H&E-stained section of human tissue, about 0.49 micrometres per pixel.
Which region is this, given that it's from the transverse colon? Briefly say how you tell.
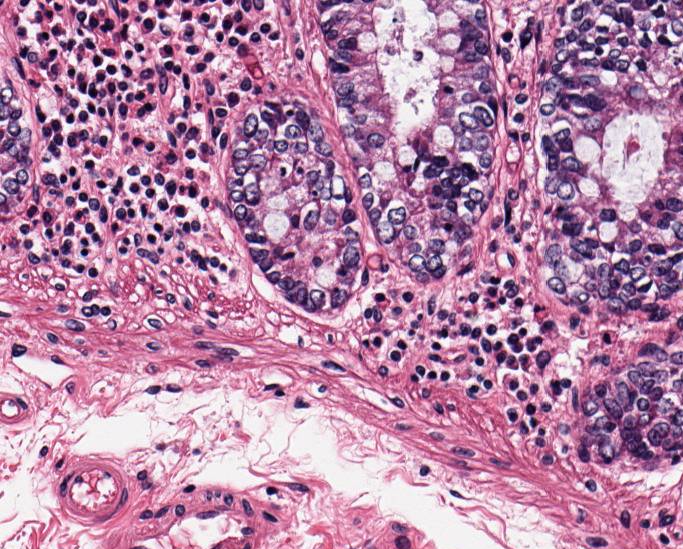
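This is colonic mucosa, I'd say. Glands in densely cellular stroma fill the upper two-thirds, lined by columnar epithelium with scattered goblet cells holding clear, rounded mucin vacuoles.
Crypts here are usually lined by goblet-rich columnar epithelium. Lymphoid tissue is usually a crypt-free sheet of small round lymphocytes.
Small dark-nucleated round cells crowd the stroma, densest at upper left. Beneath them, pink spindle cells run obliquely from left middle to lower right; loose connective tissue fills the lower third.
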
